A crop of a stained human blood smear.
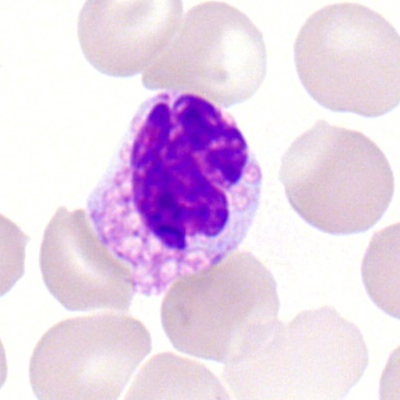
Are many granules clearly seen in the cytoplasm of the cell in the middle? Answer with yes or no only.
Yes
